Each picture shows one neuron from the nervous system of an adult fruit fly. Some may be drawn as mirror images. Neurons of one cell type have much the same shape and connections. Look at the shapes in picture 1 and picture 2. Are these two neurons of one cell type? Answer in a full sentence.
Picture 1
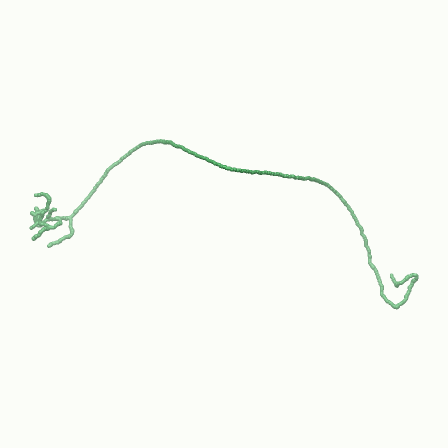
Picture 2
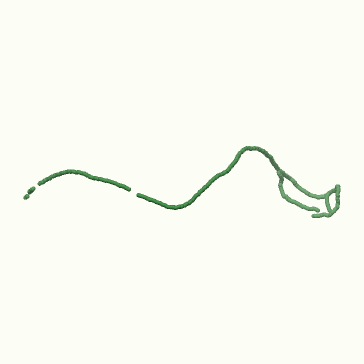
They are of the same cell type.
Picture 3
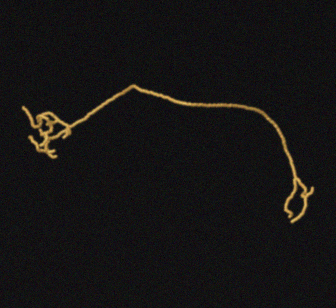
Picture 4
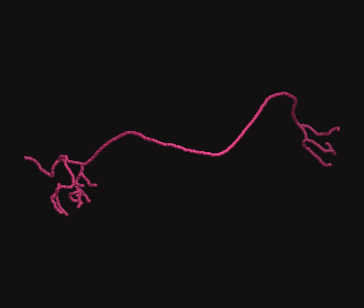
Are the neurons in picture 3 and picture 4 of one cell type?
They are of the same cell type.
